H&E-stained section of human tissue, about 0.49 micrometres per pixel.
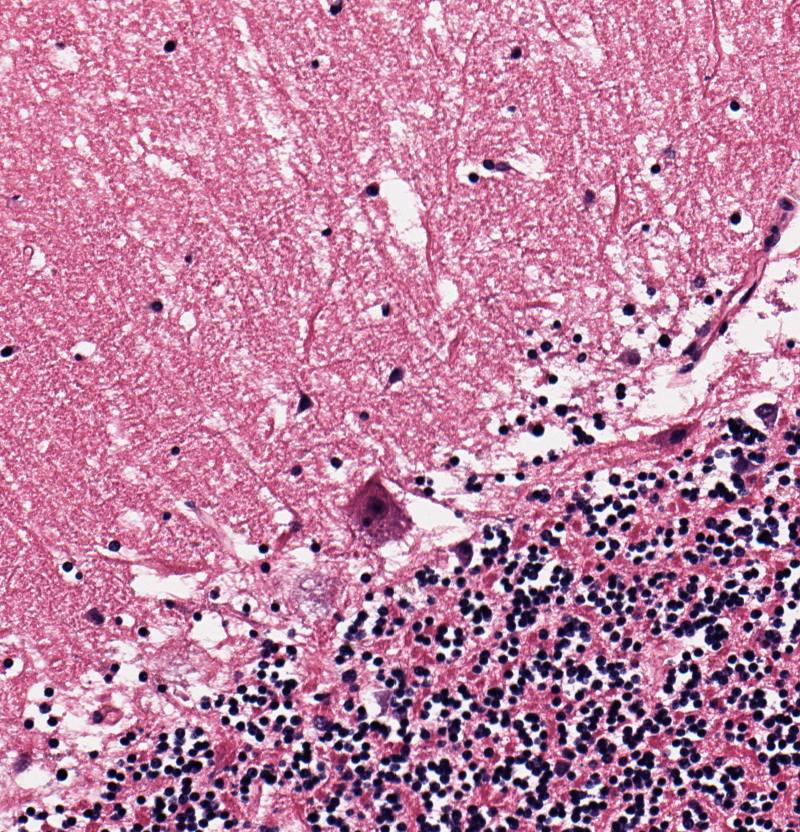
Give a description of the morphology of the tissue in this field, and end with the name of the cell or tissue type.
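The upper left of the field is a pale pink, finely fibrillar layer with few nuclei; the lower right is a densely cellular layer of crowded small, round, dark-staining nuclei with scant visible cytoplasm. Small dark nuclei lie singly and widely spaced in the fibrillar layer. At the boundary between the layers, near the centre, sits a single large Purkinje cell body with abundant purplish cytoplasm. This is cerebellum.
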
